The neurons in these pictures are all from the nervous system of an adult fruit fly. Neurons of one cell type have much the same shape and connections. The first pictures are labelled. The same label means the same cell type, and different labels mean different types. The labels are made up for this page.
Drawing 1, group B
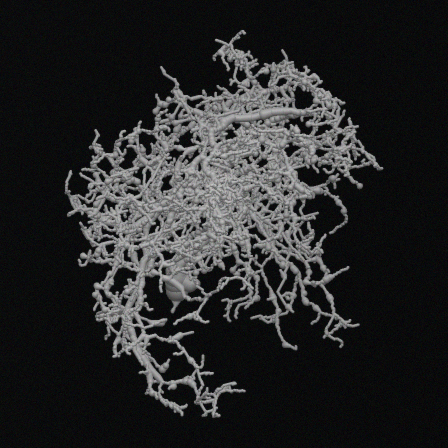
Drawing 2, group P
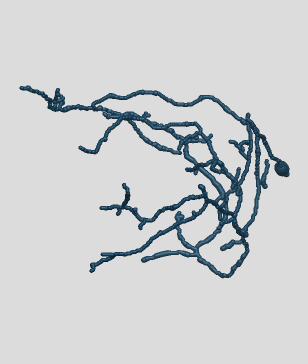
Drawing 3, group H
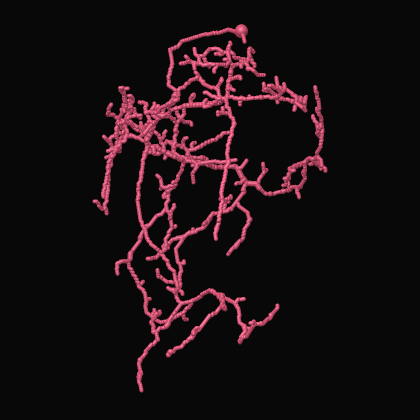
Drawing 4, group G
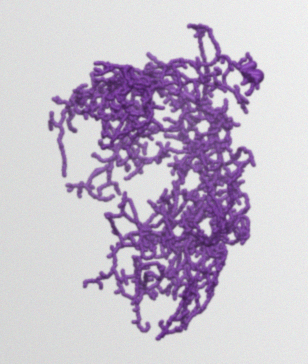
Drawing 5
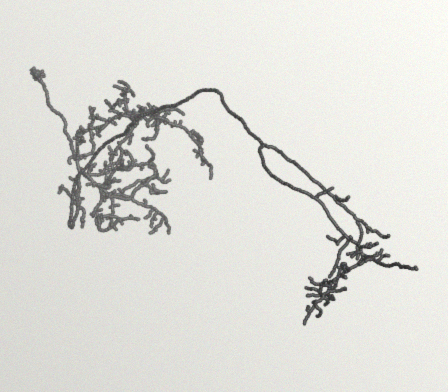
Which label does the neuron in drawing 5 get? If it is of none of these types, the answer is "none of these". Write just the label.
none of these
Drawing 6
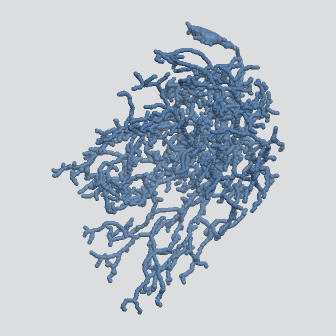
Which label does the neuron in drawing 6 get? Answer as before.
group B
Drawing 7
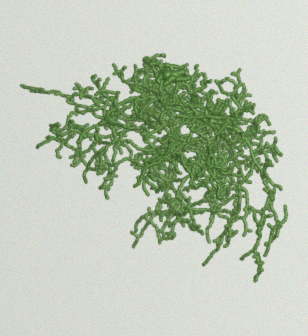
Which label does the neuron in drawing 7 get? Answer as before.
group B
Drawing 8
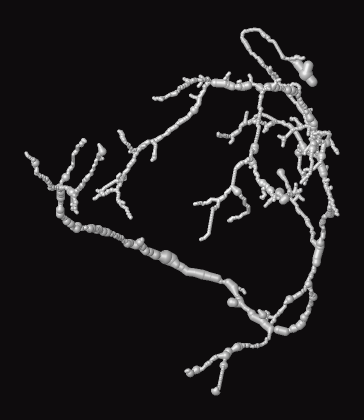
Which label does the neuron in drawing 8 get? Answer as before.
group P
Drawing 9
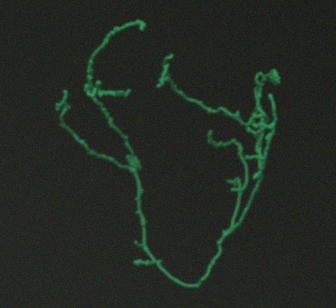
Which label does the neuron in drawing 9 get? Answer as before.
group P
